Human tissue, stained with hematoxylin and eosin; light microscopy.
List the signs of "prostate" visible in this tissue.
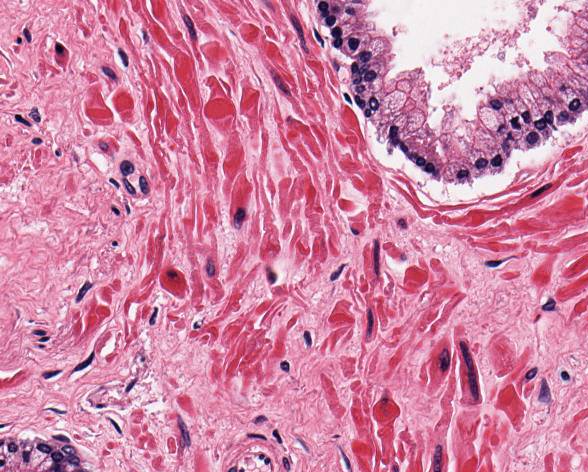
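Yes, it's prostate. What sits best with that are the smooth muscle cells, with their elongated, blunt-ended nuclei.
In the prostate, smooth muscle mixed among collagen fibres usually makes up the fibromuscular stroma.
Up in the right-hand corner there's a gland lined by epithelium, and its nuclei are dark, rounded and tucked down at the base of the cells. Also, you won't find any fat cells anywhere in the field.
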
